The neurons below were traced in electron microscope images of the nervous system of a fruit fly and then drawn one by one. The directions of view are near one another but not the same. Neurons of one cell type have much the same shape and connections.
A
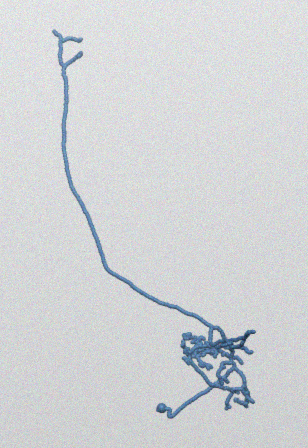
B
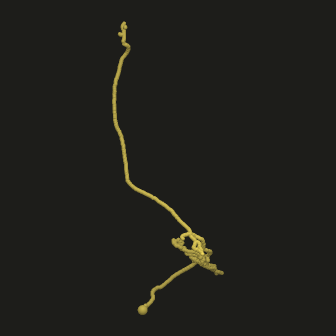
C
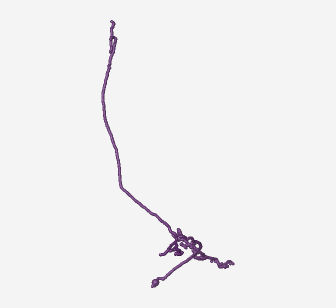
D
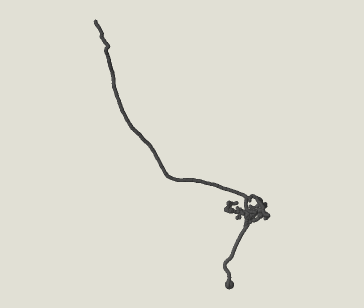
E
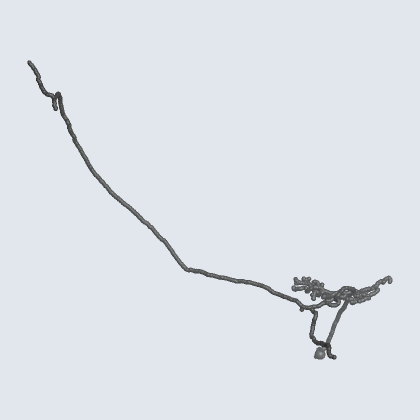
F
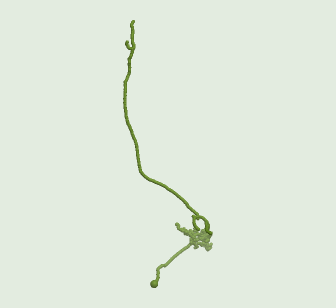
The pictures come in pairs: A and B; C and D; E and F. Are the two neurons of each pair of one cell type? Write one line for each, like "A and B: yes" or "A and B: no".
A and B: no
C and D: no
E and F: no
